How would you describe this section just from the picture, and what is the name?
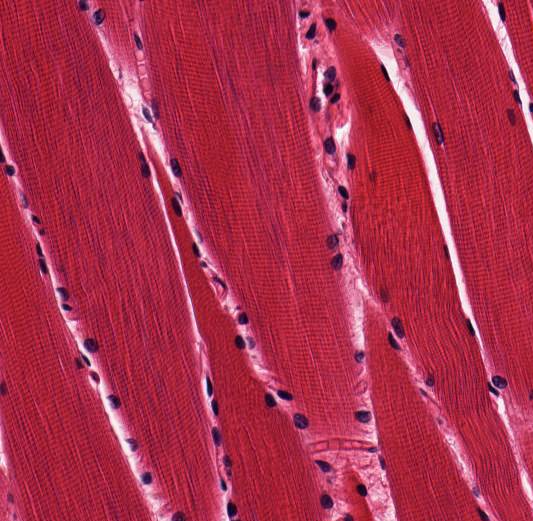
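Long, parallel muscle fibres, cut lengthwise, fill the whole field. Course: steep, from upper left toward lower right. Cytoplasm: deep, even red with eosin. Nuclei: dark, oval, at the fibre edges rather than central. Skeletal muscle.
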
